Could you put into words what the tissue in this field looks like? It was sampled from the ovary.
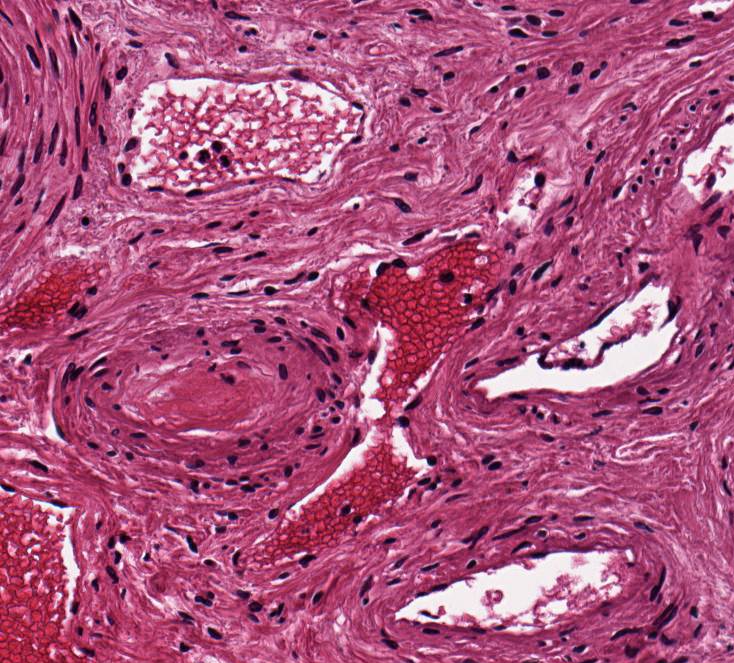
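Lots of blood vessels of varying size, set close together in dense fibrous stroma. Several lumens in the centre and along the left edge are stuffed with red blood cells. Between the vessels, the stroma is spindle cells with elongated dark nuclei, running in wavy, interlacing bundles. The one just up and left of centre holds pale, weakly stained red cell outlines instead of bright red blood.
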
